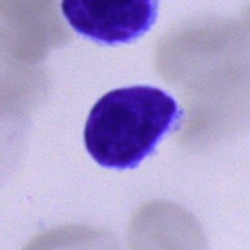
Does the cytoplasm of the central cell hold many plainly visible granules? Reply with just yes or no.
No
